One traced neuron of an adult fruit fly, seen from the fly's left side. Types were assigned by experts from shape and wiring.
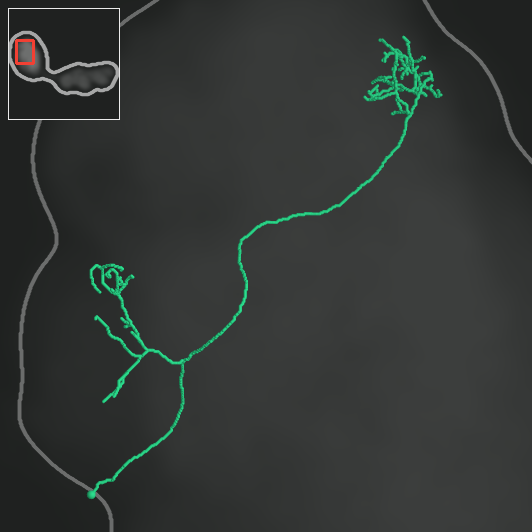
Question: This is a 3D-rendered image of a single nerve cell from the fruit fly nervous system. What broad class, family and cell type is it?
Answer: central-brain intrinsic neuron; hemilineage ALv1; DM3_vPN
